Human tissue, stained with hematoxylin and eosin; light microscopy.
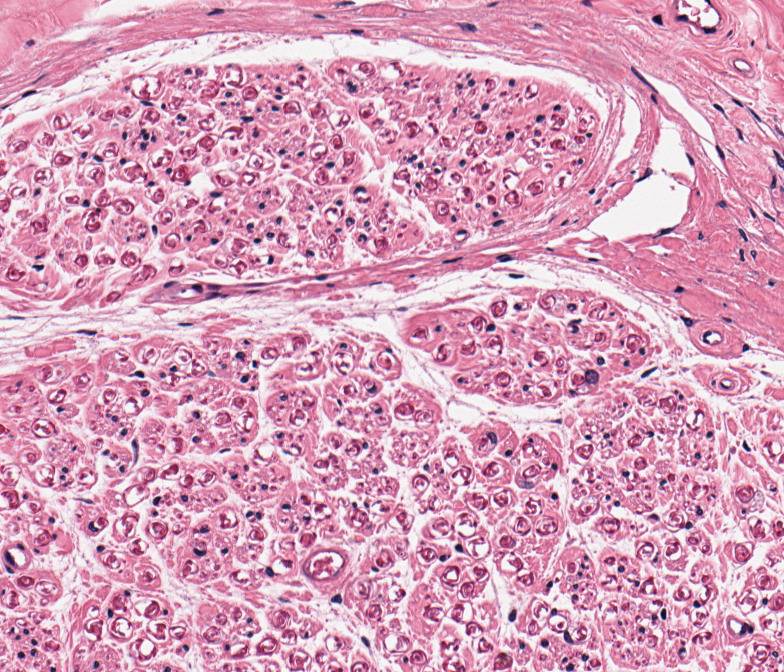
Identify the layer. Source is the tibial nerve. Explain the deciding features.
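The tissue is nerve fascicle, in two bundles: a smaller oval one above and a larger one filling the lower half. Their fibres are cut across as many small round profiles, most with a central pink core inside a pale or clear ring.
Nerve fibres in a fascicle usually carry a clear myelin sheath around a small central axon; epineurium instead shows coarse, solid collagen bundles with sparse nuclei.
Several thin concentric layers of flattened cells with elongated nuclei wrap the upper bundle.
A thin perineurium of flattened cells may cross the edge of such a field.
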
